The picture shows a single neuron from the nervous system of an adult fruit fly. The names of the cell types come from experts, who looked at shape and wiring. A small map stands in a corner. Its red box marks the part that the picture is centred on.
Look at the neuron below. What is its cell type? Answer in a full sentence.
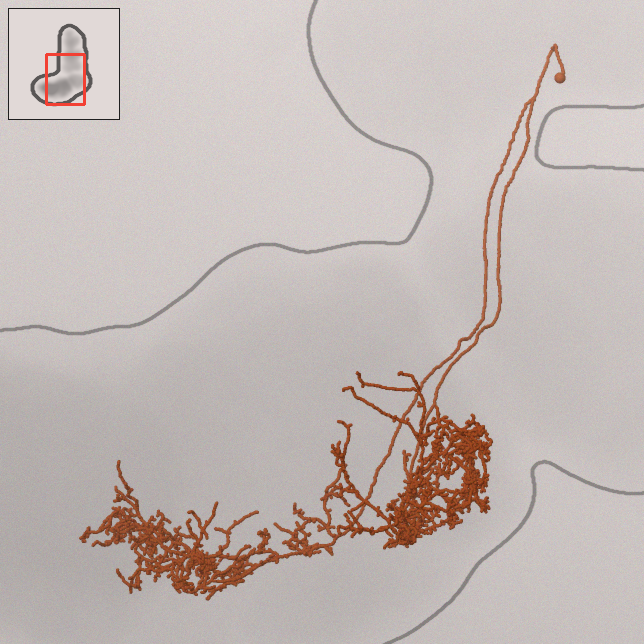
The cell type is AN01A055.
